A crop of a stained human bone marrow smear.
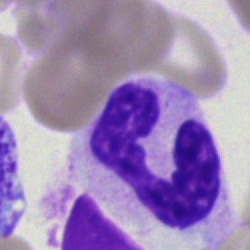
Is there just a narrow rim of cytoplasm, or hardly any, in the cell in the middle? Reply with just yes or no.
No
